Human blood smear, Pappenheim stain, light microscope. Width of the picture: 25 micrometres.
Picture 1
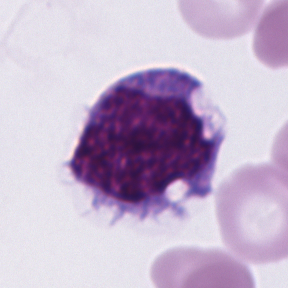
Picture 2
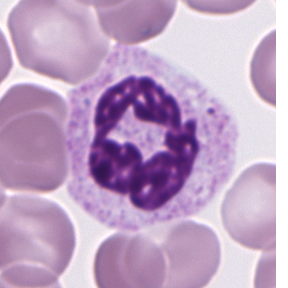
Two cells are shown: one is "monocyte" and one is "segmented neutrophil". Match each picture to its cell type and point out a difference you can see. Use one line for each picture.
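Picture 1 shows a monocyte: The cytoplasm shows no distinct granules.
Picture 2 shows a segmented neutrophil: The cytoplasm is evenly sprinkled with fine lilac granules.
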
